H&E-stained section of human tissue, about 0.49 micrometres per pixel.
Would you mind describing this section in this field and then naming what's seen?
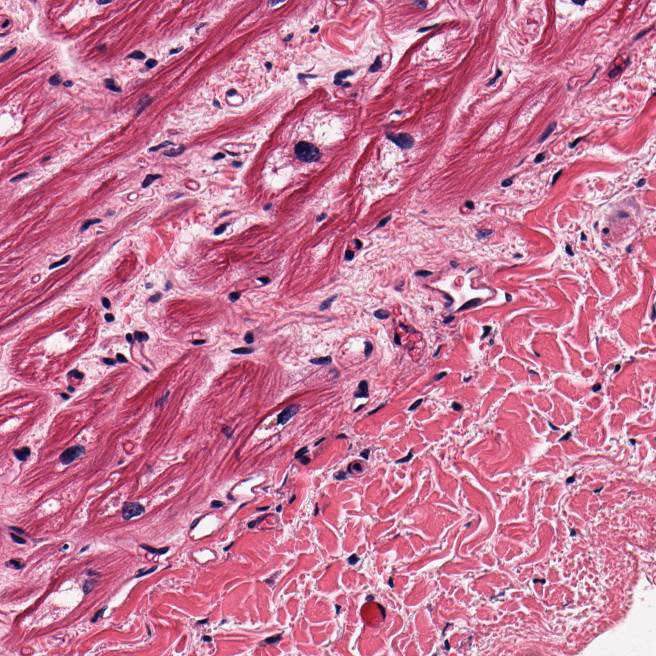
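Muscle fills the upper left, dense collagen the lower right, divided diagonally. Muscle nuclei are large, dark and central, with pale clear cytoplasmic spaces around and beside many of them. Loose fibrous tissue with scattered small nuclei lies between fibres. Answer: atrial appendage of the heart.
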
